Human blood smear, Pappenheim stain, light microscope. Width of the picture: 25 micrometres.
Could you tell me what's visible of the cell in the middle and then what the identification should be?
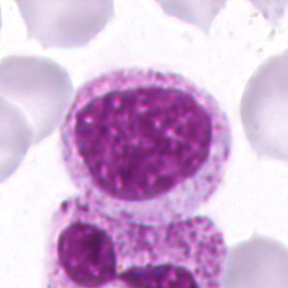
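A single oval nucleus without lobes fills most of the cell and measures about 11 micrometres across. Only a narrow rim of pale pinkish-lilac cytoplasm surrounds it. Fine pink-purple granules are scattered throughout the cytoplasm. The cell is a myelocyte.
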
